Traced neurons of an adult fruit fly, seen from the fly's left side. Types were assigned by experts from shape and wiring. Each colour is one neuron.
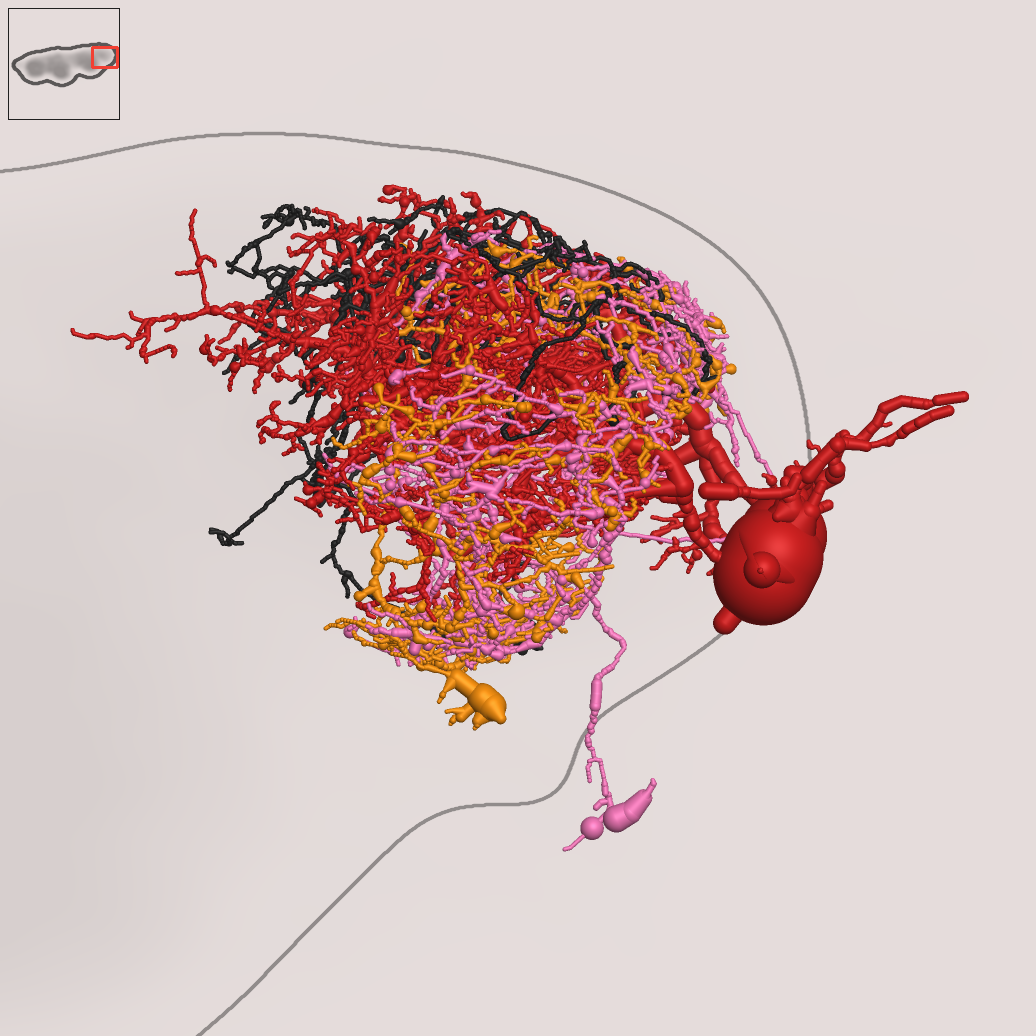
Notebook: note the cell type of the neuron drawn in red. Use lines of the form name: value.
cell type: MNad68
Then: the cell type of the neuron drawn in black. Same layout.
cell type: INXXX326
